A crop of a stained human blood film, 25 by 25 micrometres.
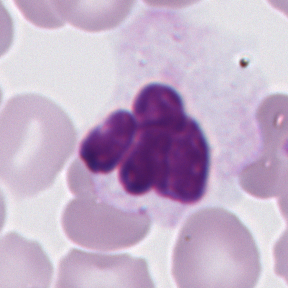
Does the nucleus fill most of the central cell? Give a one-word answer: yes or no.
No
